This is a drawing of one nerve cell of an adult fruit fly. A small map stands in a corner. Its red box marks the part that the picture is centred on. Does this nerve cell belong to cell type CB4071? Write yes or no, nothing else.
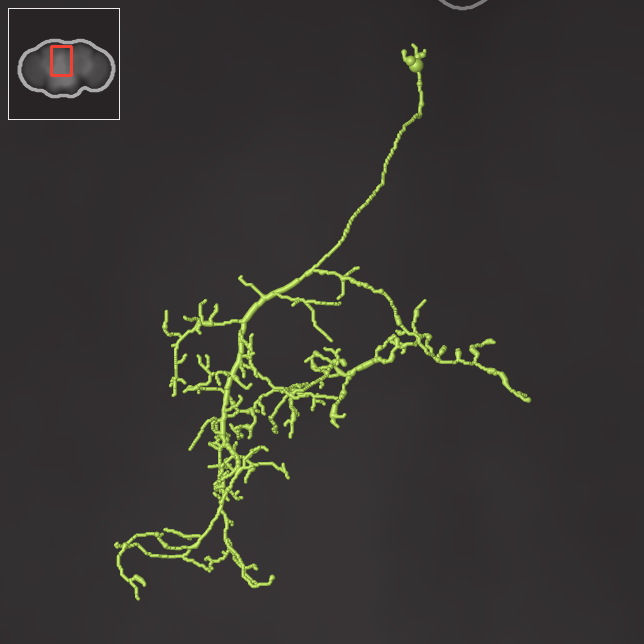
no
